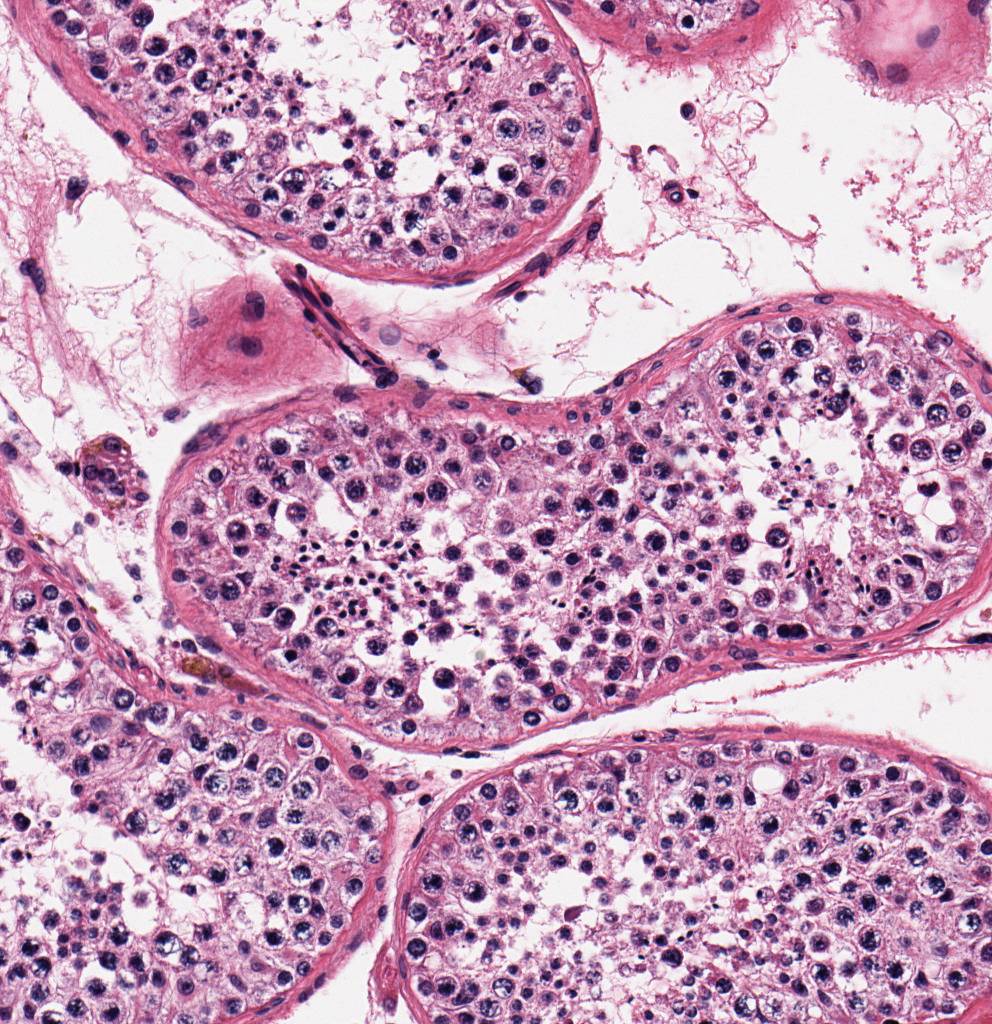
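Testis: many cells in the tubules' middle layers are spermatocytes with large round nuclei and coarse clumped chromatin. Small dark condensed spermatid nuclei gather centrally, plainest in the large middle tubule. Each tubule has a thin pink wall with flattened, spindle-shaped nuclei. Leydig cells, rich in pink cytoplasm, cluster above the middle tubule and at upper right.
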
